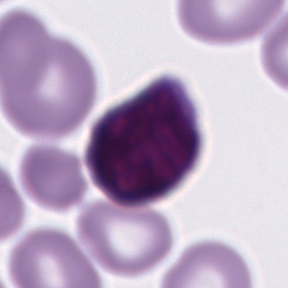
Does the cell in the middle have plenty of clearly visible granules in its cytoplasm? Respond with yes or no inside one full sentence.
No, its cytoplasm lacks visible granules entirely.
